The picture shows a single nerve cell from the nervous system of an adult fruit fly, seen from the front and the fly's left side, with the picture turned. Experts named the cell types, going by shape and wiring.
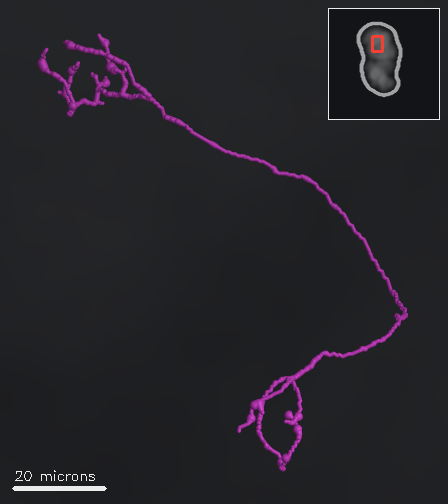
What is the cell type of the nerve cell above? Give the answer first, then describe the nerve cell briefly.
It is of cell type ORN_VA6. It is a sensory neuron entering the brain. No cell body is drawn. By the scale bar it is about 95 microns tall in this view. It has a dozen or fewer branch ends.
